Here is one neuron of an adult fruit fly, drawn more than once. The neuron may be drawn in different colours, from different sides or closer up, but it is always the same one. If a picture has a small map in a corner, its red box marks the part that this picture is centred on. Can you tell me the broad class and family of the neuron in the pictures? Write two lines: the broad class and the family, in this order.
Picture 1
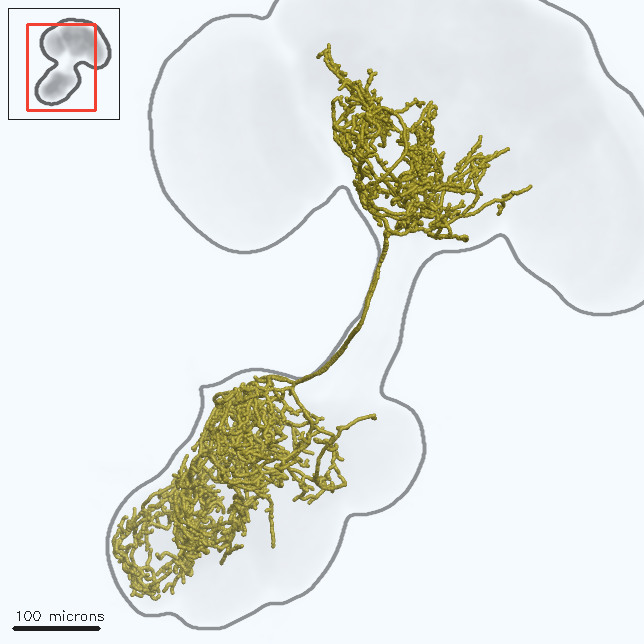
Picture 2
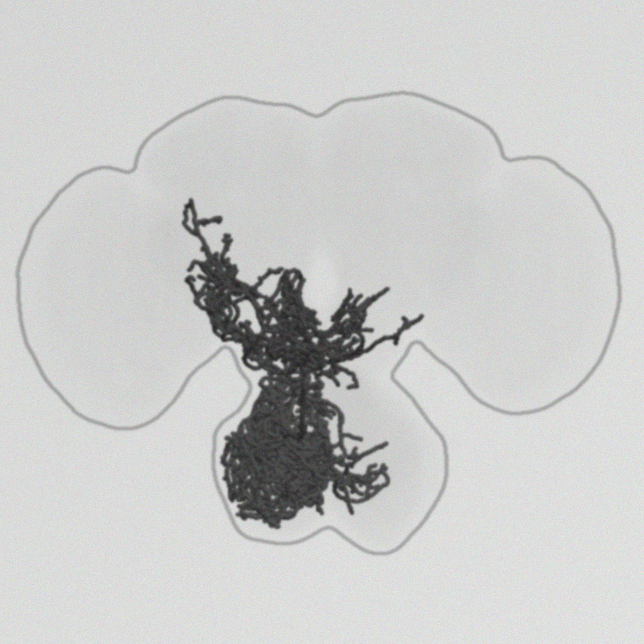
descending neuron
DNd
